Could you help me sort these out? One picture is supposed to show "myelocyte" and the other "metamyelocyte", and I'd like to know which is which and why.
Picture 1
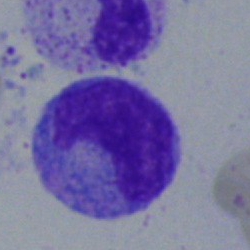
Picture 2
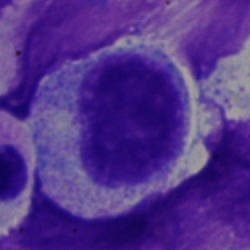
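Picture 1 shows a metamyelocyte, and picture 2 shows a myelocyte. In picture 1 the nucleus is indented, its concave side turned to the lower left, and it fills the upper and right part of the cell. A paler zone of cytoplasm lies within that indentation. In picture 2 the nucleus sits off-centre toward the right, and the pale greyish-blue cytoplasm forms a wider band on the left than on the right, sprinkled with fine small bluish dots. The chromatin differs as well: in picture 1 it is dark purple and dense with slight mottling, while in picture 2 it stains dark purple and looks fairly even, without coarse clumps.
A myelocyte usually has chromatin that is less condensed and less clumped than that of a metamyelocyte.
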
